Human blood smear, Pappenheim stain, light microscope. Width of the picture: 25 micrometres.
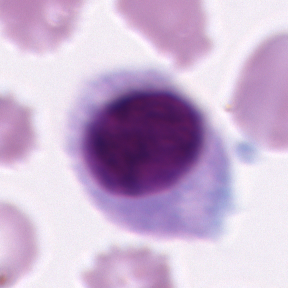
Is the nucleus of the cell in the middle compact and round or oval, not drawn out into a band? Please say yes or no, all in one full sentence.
Yes, a round or oval nucleus, compact and not band-shaped, is present in the cell.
